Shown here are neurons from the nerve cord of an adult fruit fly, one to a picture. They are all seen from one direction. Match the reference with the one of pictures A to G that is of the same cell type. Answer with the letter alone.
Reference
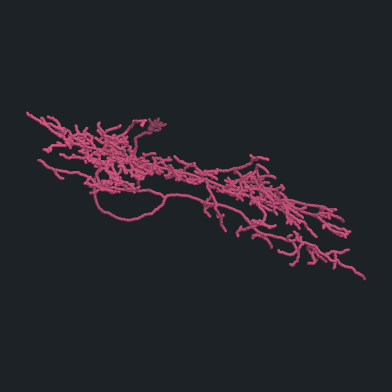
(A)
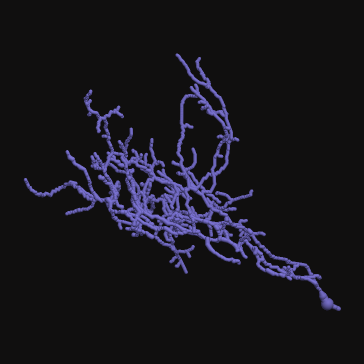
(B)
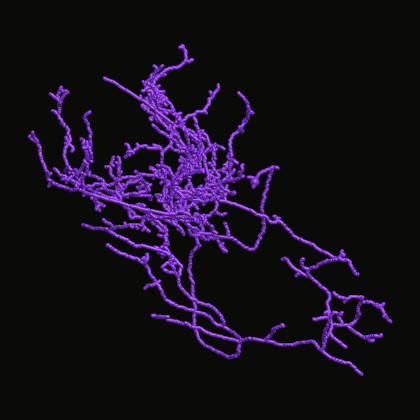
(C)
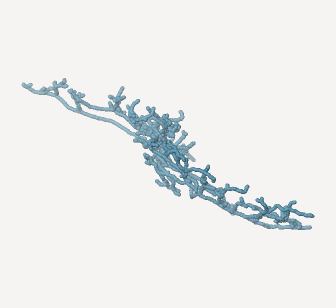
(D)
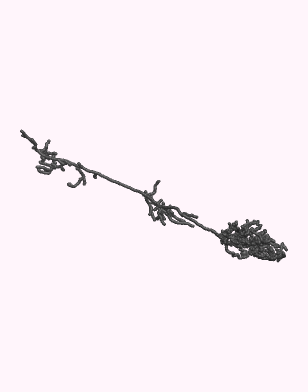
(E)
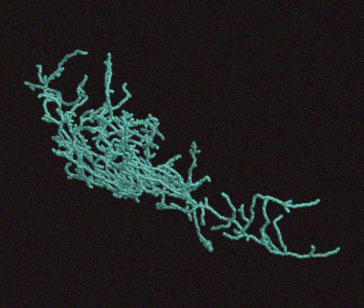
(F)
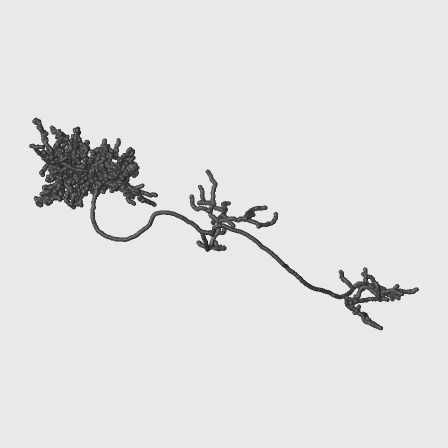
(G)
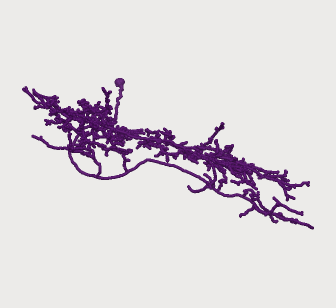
G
